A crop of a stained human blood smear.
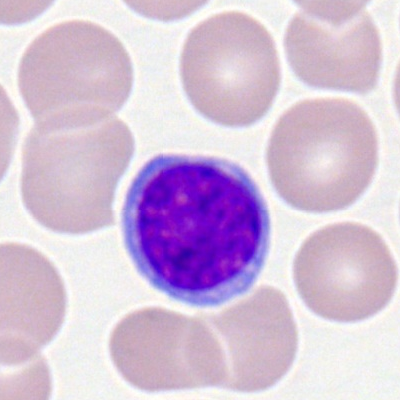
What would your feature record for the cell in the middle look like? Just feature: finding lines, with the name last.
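Outline: round and smooth
Chromatin: dark purple, coarsely clumped
Nucleoli: none visible
Surface: no projections
Identification: lymphocyte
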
